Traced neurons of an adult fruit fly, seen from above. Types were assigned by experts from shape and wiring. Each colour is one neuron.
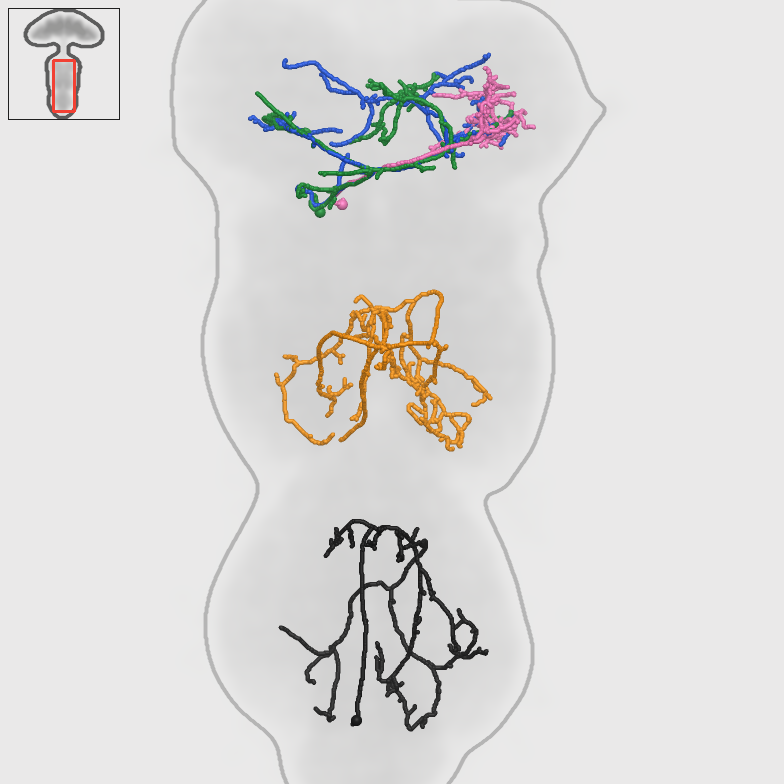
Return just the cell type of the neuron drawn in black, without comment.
IN12B038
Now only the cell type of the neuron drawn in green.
IN12B081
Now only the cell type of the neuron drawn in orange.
IN12B029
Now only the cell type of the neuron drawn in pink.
IN12B059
